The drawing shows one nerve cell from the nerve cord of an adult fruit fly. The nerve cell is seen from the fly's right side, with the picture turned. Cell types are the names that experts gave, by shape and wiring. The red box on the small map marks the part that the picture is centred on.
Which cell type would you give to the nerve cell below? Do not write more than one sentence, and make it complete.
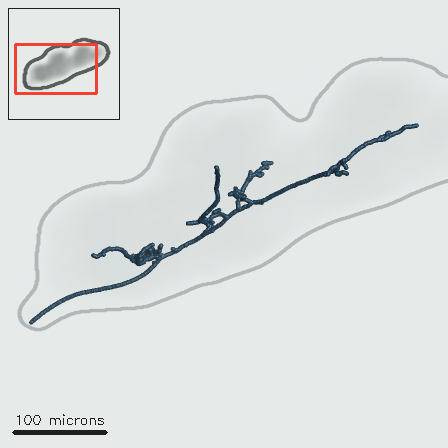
In terms of cell type, the nerve cell is DNp47.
